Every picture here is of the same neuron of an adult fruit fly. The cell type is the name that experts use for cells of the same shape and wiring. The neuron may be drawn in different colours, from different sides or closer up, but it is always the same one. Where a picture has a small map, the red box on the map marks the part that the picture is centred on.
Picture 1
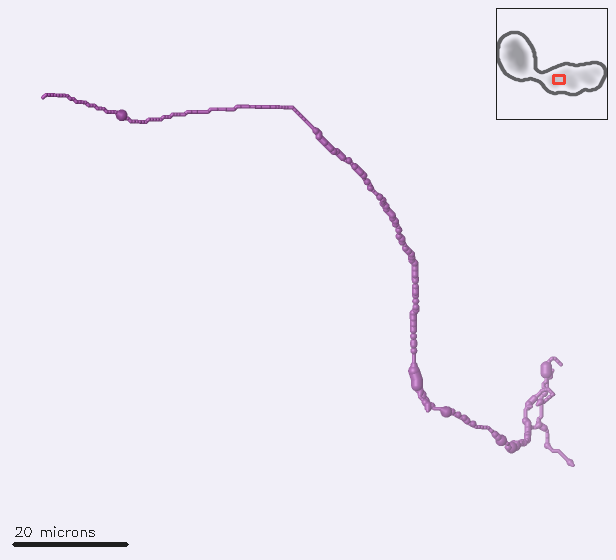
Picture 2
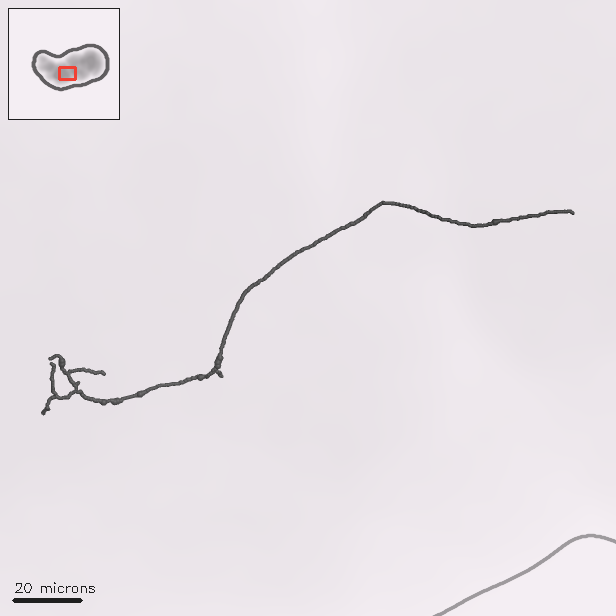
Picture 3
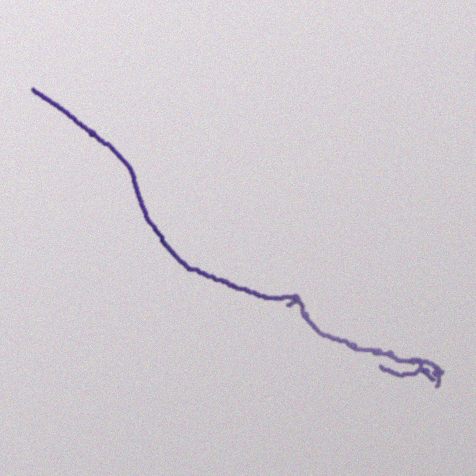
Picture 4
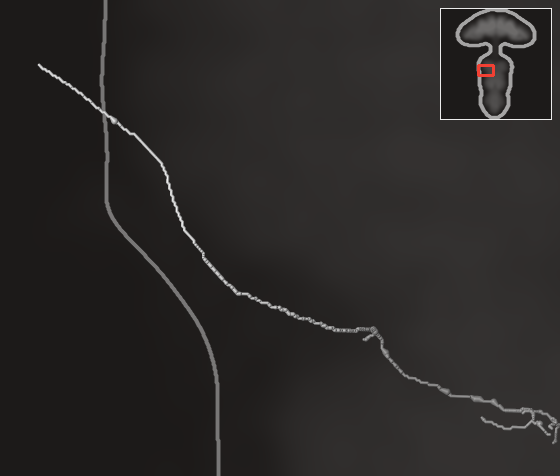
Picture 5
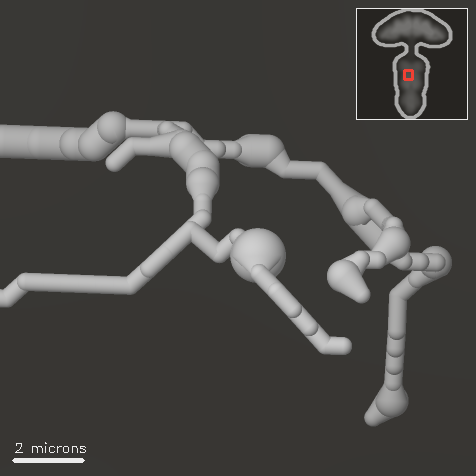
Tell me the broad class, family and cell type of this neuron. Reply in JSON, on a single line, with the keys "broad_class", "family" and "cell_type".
{"broad_class": "sensory neuron entering the nerve cord", "family": "class gustatory", "cell_type": "WG1"}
